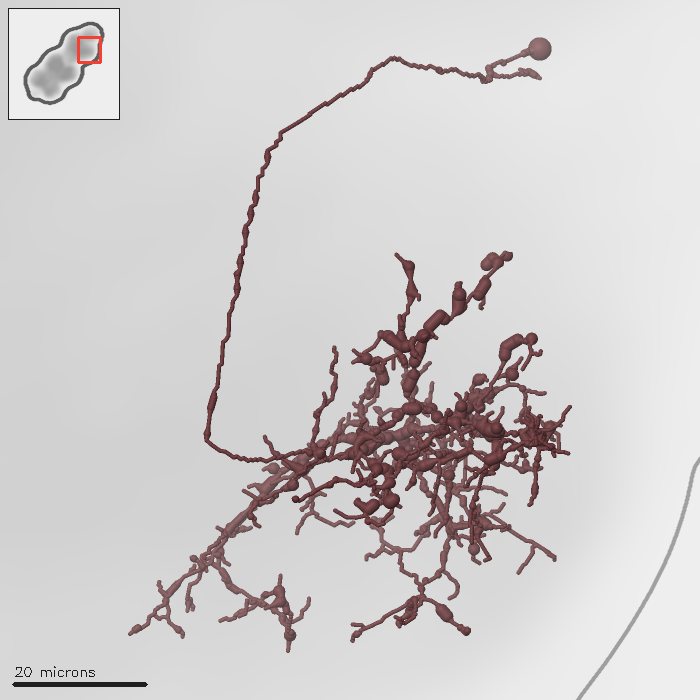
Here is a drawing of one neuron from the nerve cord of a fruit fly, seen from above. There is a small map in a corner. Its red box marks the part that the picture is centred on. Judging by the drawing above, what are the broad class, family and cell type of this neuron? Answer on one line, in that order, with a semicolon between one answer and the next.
nerve-cord intrinsic neuron; hemilineage 21A; IN21A038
